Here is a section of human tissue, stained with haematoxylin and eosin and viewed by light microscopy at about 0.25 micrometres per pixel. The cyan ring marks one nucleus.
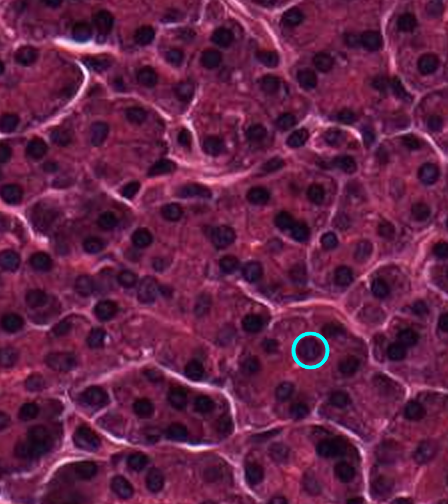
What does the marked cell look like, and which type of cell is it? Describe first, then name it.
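The cytoplasm around the nucleus is pink-purple and finely granular, with no distinct border separating it from the neighbouring cells. The cell sits within a rounded cluster of similar cells, and that cluster is enclosed by thin, pale, wavy fibres. It is a pancreatic acinar cell.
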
